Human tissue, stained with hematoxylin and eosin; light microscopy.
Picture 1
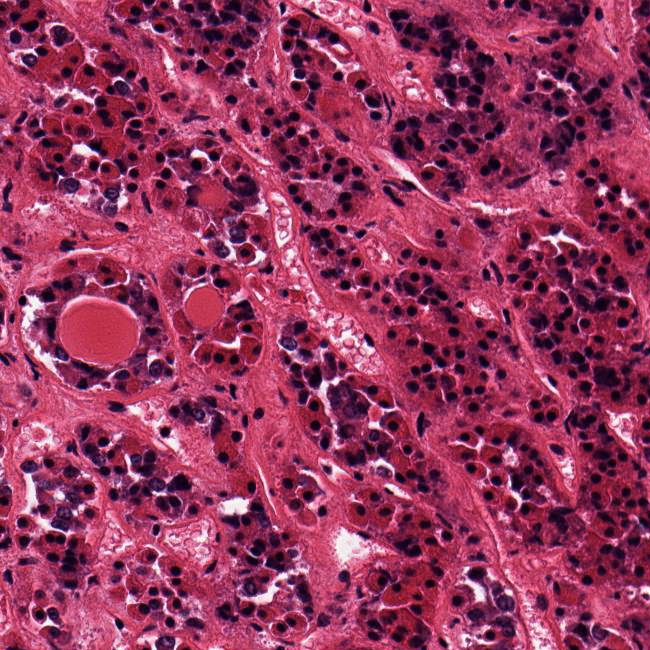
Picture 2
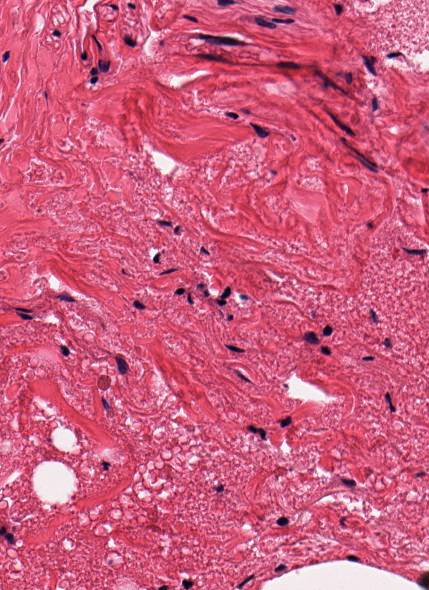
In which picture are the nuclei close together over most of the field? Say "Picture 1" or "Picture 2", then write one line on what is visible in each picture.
Picture 1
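What picture 1 shows: The cells are packed in nests and cords separated by thin fibrous septa throughout the field.
What picture 2 shows: Cells are sparse throughout the field.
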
